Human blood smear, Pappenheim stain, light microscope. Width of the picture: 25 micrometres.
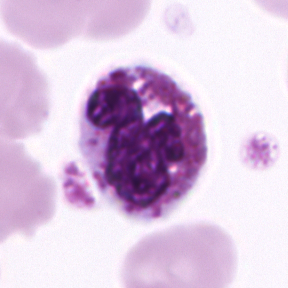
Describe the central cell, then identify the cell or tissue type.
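To start with the nucleus, it is divided into several lobes lying bunched together. Its chromatin is dark purple and coarsely clumped. The cytoplasm is pale pinkish-lilac rather than blue, with coarse pinkish-violet granules scattered through it. The cell measures about 14 by 11 micrometres. It is an eosinophil.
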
